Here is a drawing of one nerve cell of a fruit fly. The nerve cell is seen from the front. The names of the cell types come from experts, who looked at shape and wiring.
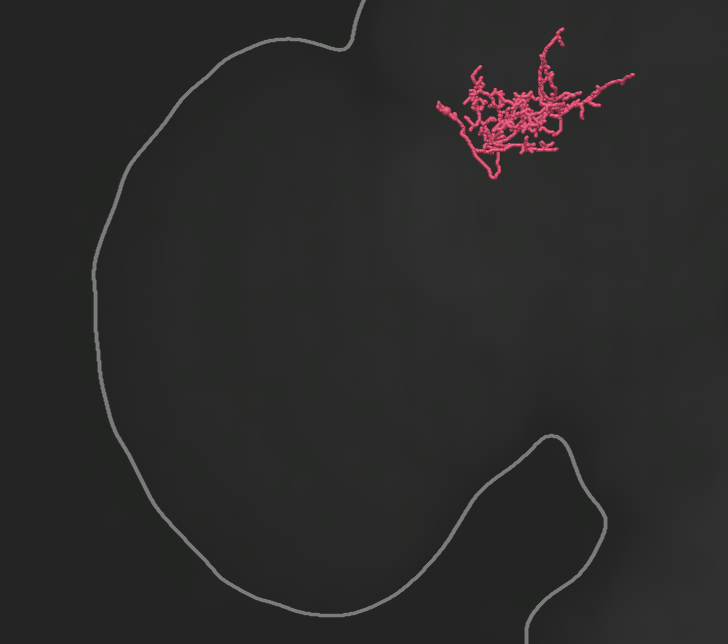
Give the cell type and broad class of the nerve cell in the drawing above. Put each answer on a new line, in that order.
PLP145
central-brain intrinsic neuron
